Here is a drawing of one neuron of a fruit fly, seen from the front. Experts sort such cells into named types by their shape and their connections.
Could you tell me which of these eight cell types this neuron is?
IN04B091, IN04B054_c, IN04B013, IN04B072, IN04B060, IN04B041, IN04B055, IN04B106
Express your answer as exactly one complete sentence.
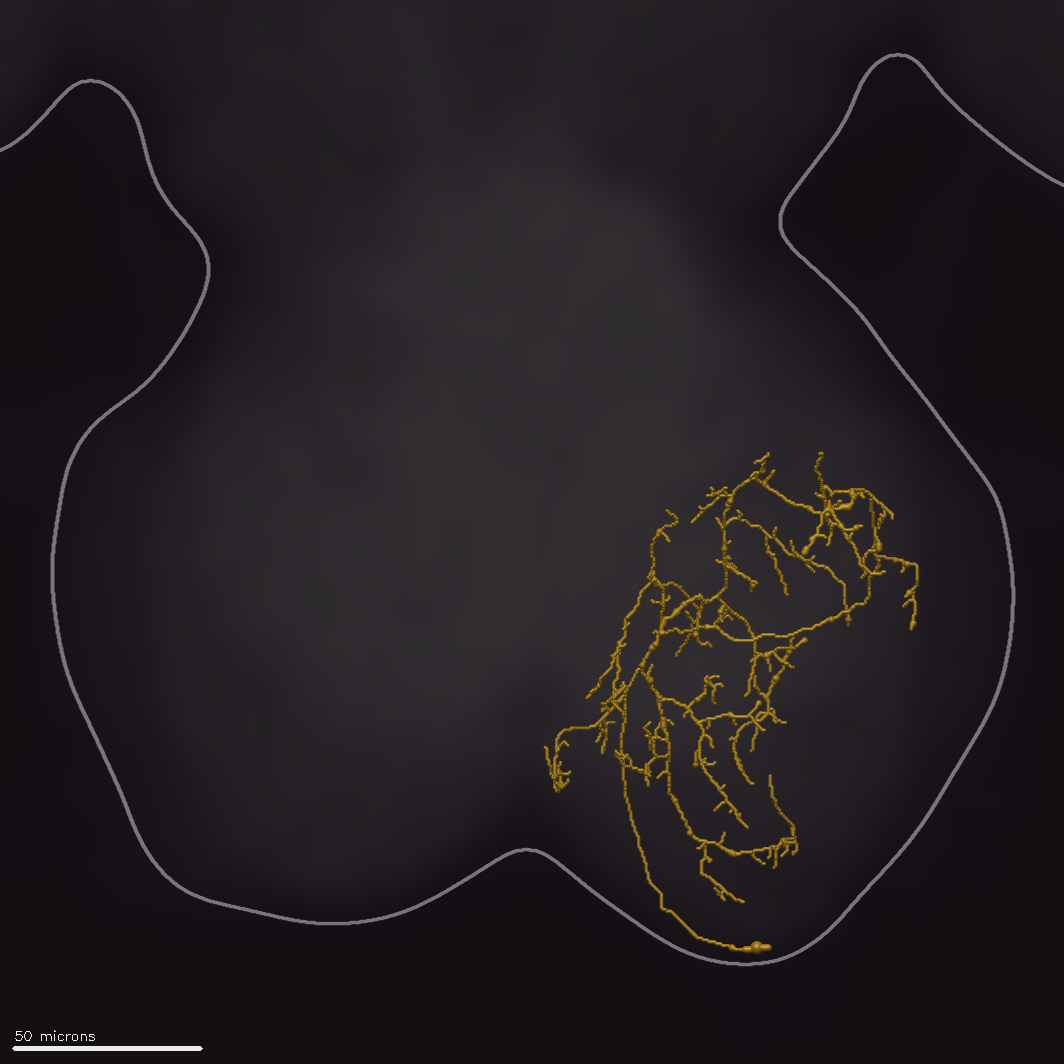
The type assigned to this neuron is IN04B106.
